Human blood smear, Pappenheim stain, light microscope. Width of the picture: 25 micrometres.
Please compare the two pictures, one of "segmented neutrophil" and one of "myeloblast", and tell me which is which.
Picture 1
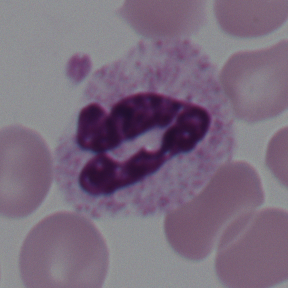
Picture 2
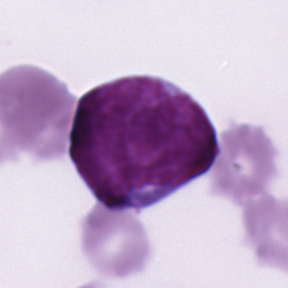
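Picture 1 shows a segmented neutrophil; picture 2 shows a myeloblast. Nucleus. The segmented neutrophil's is a folded band, its upper and lower limbs joining on the right around a pale gap, with shallow constrictions marking off several lobes, dense dark purple chromatin and no visible nucleoli.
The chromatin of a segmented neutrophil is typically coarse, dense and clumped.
The myeloblast's nucleus, about 12 micrometres across in a cell about 13 micrometres across, fills about 90% of the cell's area.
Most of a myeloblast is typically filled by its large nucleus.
Cytoplasm. The segmented neutrophil has abundant pale pinkish-lilac cytoplasm, while the myeloblast's is scant, a very narrow rim that is pale greyish blue at the lower edge. Granules. Fine pinkish-violet granules lie evenly through the neutrophil's cytoplasm; the myeloblast shows none.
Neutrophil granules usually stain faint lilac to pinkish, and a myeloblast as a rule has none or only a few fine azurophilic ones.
Outline. The myeloblast's is somewhat angular, with a few flattened sides rather than a smooth circle, and its edge has no hair-like projections or blebs.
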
